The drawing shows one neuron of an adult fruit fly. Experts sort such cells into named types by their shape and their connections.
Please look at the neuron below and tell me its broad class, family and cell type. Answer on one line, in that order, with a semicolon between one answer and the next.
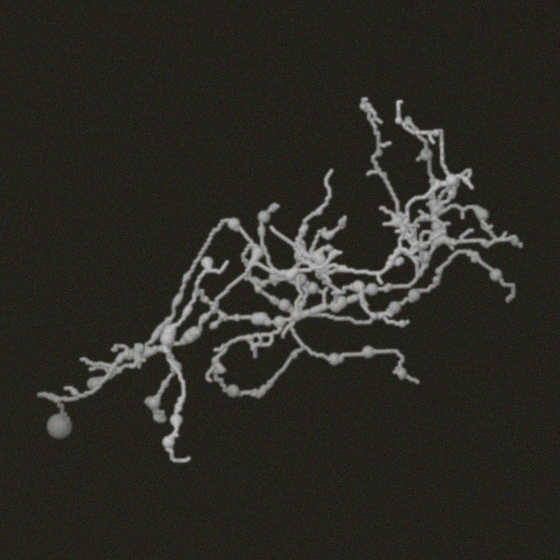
nerve-cord intrinsic neuron; hemilineage 20A.22A; IN20A.22A089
